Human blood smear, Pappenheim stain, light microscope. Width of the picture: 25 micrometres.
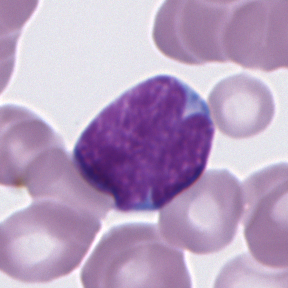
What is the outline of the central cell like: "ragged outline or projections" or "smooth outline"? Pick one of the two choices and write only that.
Smooth outline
